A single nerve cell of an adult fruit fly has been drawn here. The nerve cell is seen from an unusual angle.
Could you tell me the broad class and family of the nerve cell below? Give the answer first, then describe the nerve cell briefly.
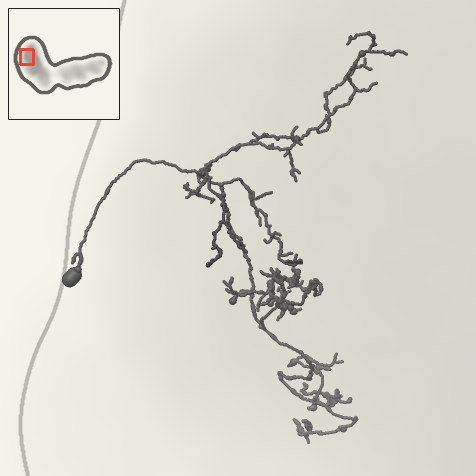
It is a central-brain intrinsic neuron. The name of its family is class DAN. The cell body can be seen on the left of the picture. The picture shows dozens of branch ends.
